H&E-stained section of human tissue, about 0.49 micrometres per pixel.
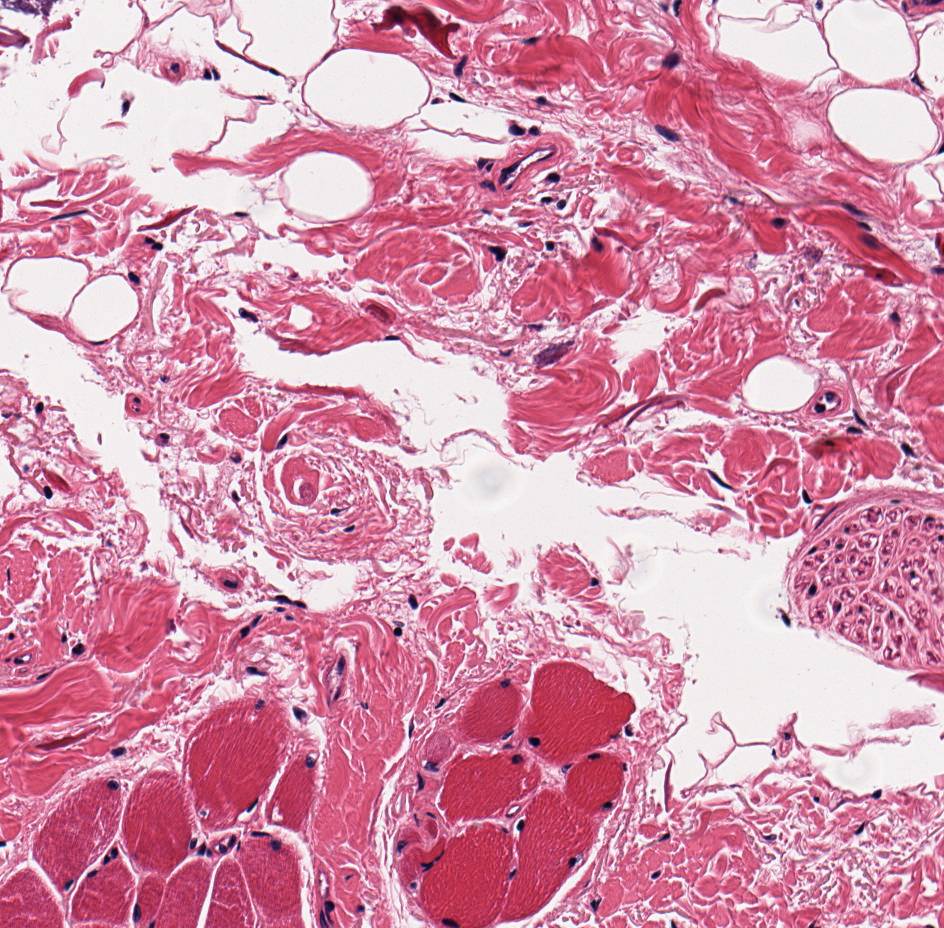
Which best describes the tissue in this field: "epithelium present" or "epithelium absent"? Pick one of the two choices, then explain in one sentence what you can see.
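Epithelium absent. No epithelium is present anywhere in the field.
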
